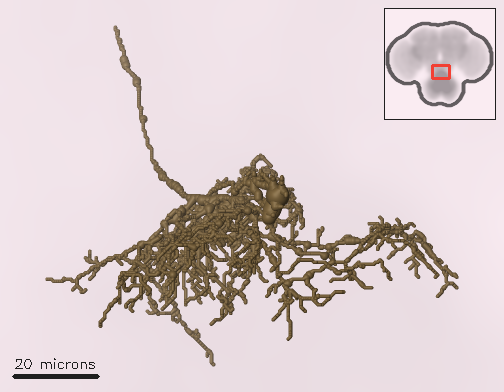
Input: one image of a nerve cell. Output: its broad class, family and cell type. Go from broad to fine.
motor neuron of the nerve cord; MNad; MNad46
